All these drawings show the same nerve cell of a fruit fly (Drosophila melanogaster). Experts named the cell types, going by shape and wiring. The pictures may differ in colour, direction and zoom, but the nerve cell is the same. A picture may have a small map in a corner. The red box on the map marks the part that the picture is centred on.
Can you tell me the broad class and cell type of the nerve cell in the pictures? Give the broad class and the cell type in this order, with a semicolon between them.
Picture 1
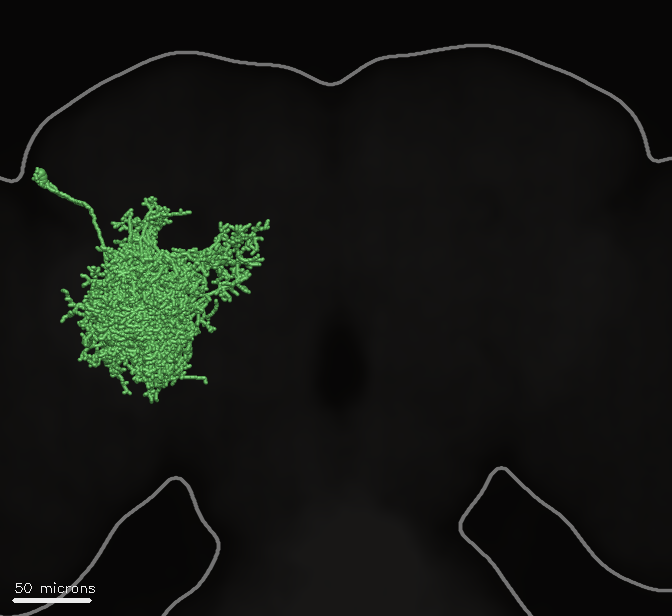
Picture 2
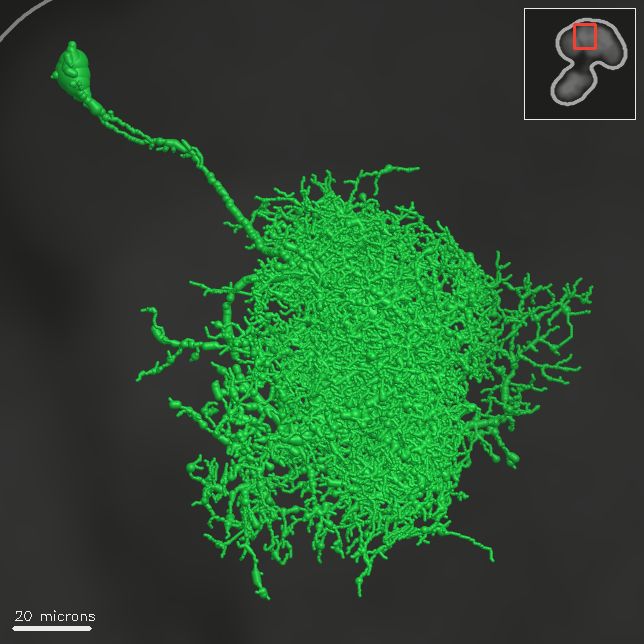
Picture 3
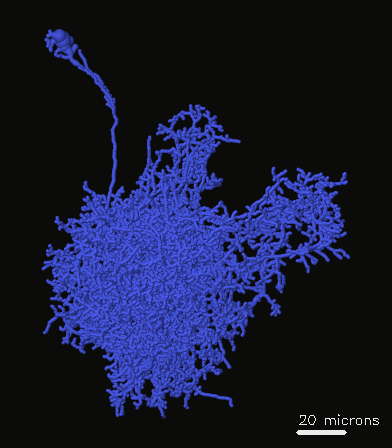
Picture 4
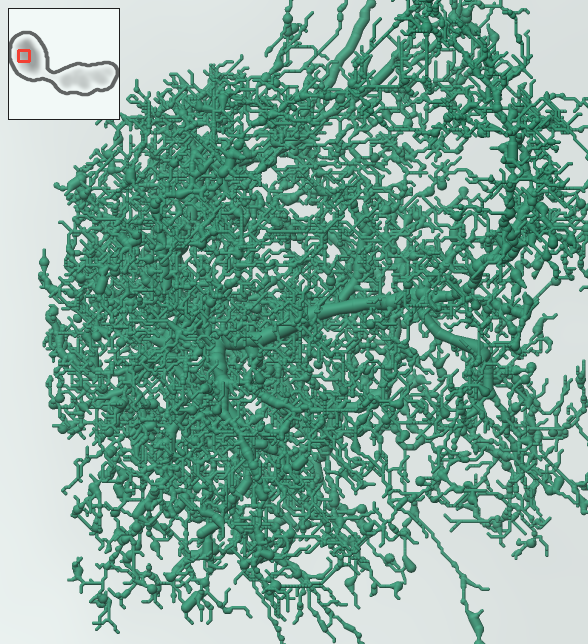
central-brain intrinsic neuron; AVLP076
